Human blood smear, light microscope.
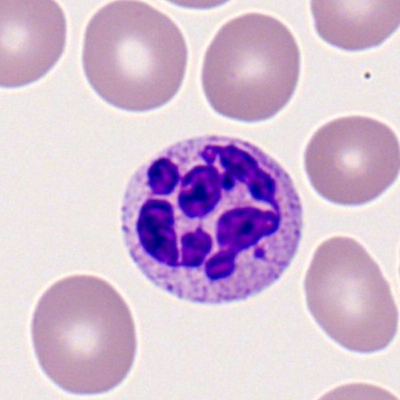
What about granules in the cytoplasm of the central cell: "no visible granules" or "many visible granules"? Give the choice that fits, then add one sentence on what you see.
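Many visible granules. The cytoplasm holds many fine lilac granules.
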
